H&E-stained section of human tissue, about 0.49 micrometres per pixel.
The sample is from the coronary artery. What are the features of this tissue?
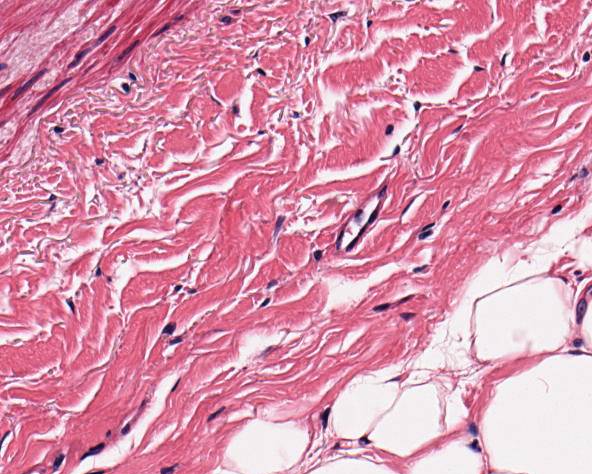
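Staining: the collagen bundles are bright pink with eosin. Cellularity: cells are sparse, and collagen occupies most of the field. Nuclei: the fibroblast nuclei between the bundles are dark, thin and elongated. Upper left corner: a compact band of parallel fibres with elongated nuclei runs diagonally.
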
